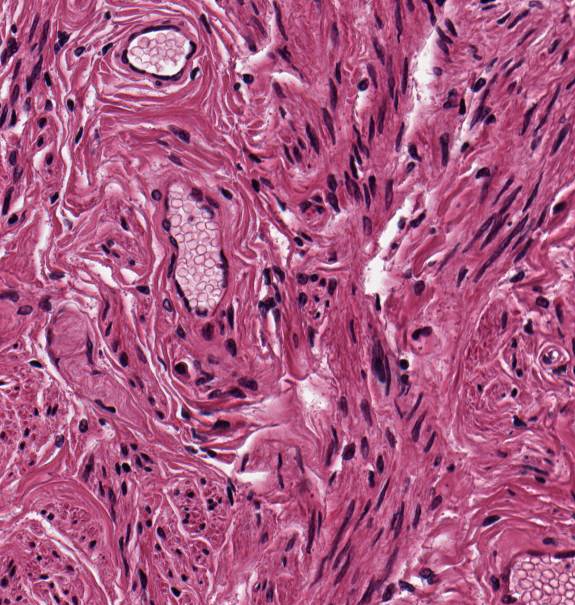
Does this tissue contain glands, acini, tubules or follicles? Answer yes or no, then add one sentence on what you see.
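No. No epithelium, glands or fat cells are present anywhere in the field.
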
